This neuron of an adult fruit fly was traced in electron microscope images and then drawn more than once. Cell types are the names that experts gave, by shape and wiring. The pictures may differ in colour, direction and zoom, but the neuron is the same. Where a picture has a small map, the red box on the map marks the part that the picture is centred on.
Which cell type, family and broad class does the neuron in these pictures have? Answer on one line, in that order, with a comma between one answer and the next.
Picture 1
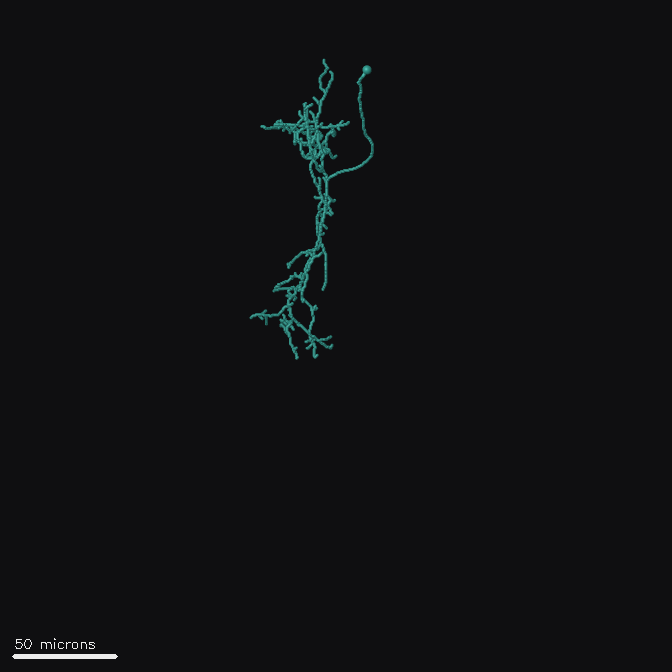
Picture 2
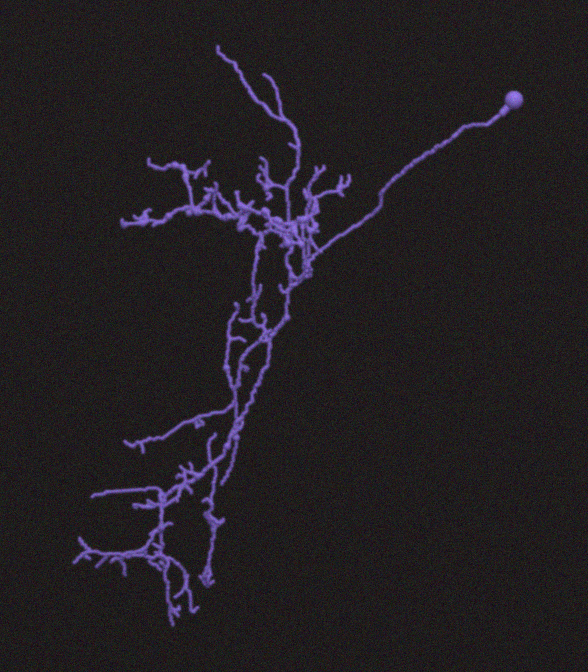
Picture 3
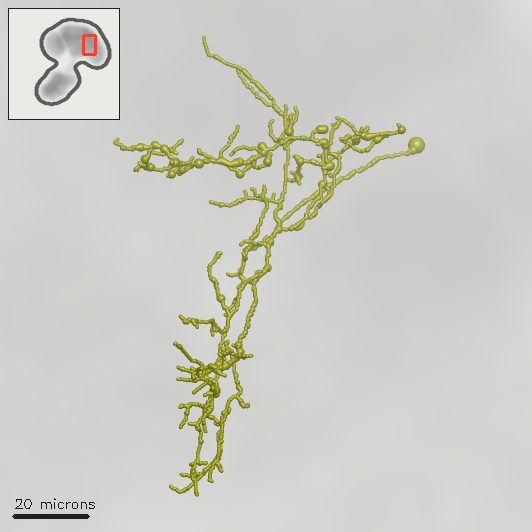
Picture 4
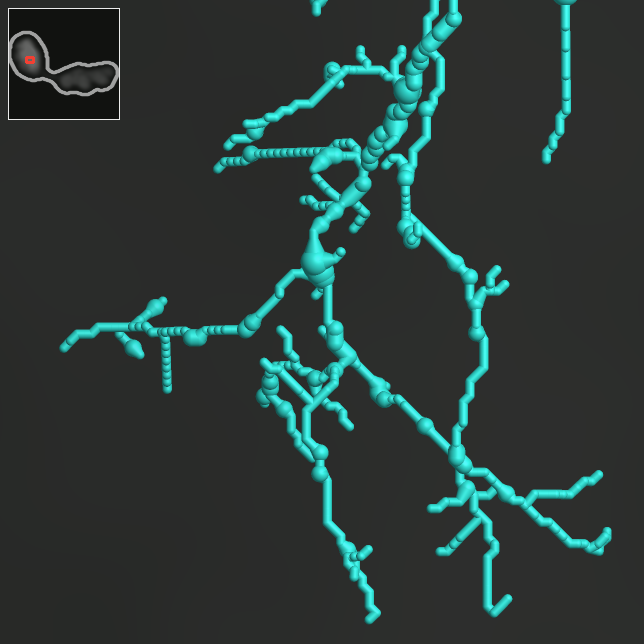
WEDPN6B, hemilineage VPNp&v1_posterior, central-brain intrinsic neuron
